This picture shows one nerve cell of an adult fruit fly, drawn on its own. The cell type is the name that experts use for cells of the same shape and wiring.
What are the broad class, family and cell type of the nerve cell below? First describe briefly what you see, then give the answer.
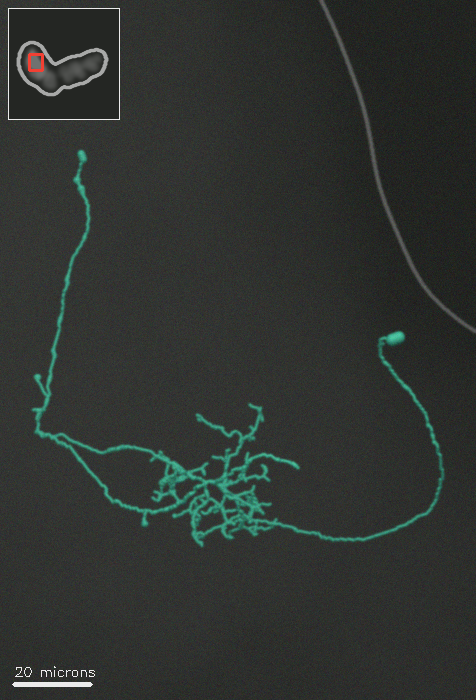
The cell body is on the right of the picture. By the scale bar it is about 110 microns wide in this view. Dozens of branch ends can be seen. It is a central-brain intrinsic neuron. The name of its family is class CX. The cell type is FS2.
